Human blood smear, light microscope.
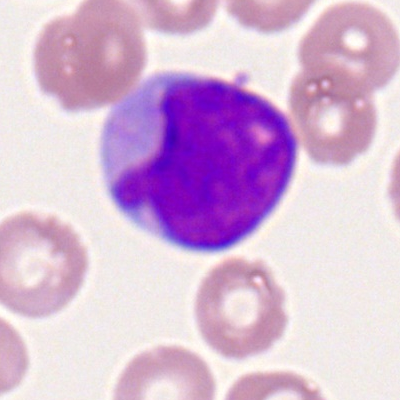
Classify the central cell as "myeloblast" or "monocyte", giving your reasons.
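This cell is a myeloblast. Its nucleus fills most of the cell and lies toward the right, leaving most of the cytoplasm as a crescent on the left side.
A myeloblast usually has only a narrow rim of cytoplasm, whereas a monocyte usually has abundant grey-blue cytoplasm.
The nucleus also carries a broad notch on its left side, facing the cytoplasm, and a tiny knob projects from the top edge of the cell.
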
